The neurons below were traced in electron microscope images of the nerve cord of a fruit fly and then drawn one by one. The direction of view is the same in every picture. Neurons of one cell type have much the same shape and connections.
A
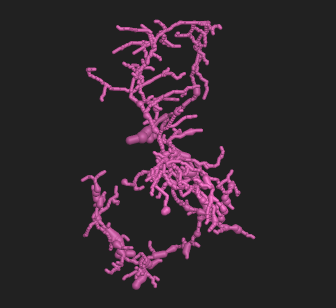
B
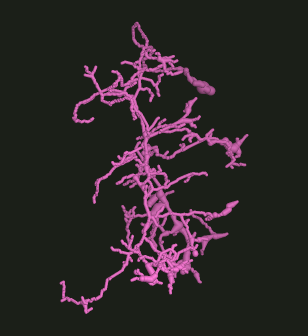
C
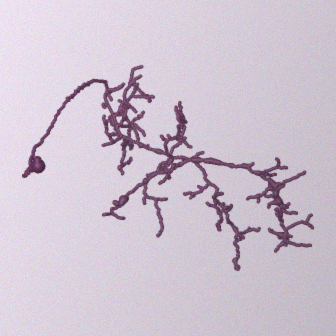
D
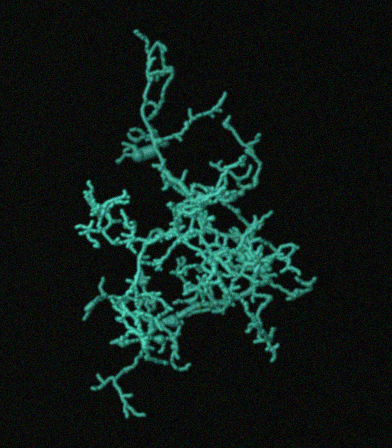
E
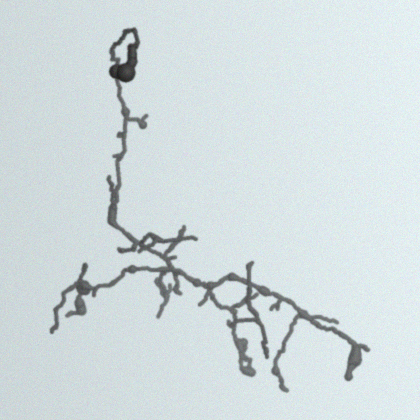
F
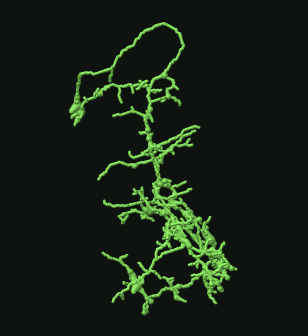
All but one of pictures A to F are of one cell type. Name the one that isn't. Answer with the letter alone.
D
